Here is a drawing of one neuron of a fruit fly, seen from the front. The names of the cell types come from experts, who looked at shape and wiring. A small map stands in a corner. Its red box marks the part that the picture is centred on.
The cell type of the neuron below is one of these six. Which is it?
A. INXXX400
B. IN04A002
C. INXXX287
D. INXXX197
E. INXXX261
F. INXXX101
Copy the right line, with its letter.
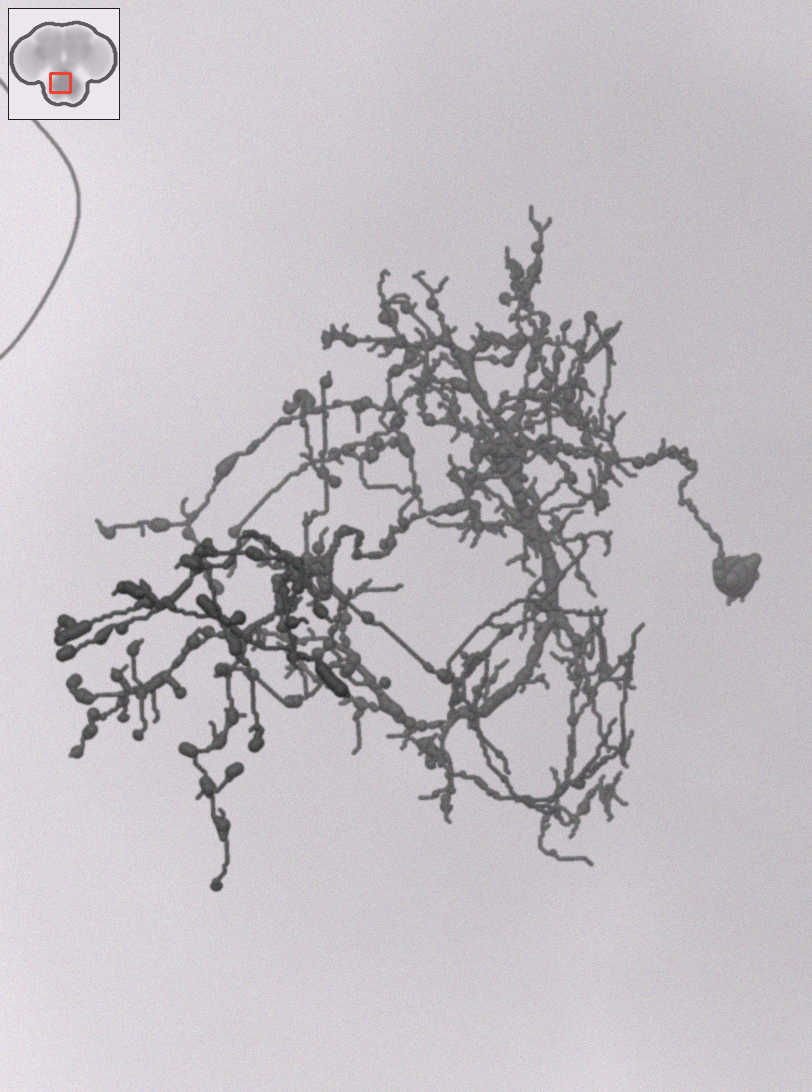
F. INXXX101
